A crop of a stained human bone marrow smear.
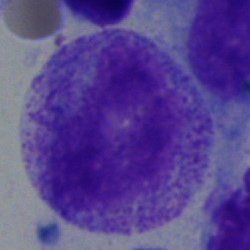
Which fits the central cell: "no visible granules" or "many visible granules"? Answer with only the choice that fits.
Many visible granules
